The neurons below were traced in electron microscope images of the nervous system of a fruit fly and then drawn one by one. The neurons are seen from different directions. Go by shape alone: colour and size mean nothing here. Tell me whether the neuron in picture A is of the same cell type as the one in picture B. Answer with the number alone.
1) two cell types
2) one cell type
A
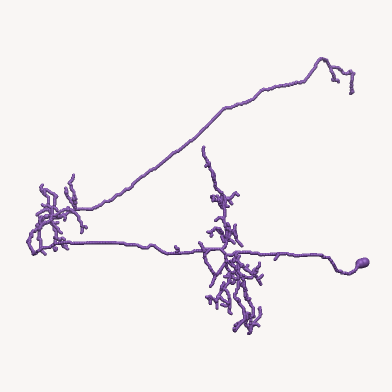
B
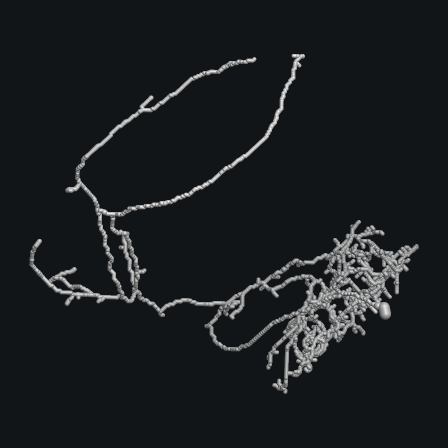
1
